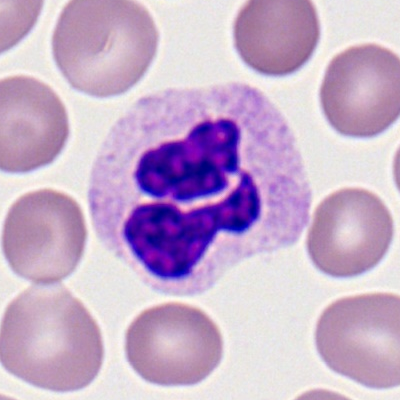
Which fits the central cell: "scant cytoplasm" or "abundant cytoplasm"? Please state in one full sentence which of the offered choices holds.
In this cell, the cytoplasm is plentiful.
